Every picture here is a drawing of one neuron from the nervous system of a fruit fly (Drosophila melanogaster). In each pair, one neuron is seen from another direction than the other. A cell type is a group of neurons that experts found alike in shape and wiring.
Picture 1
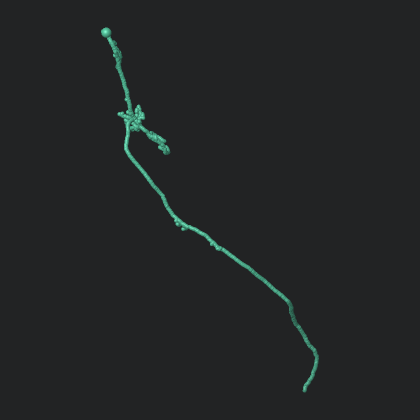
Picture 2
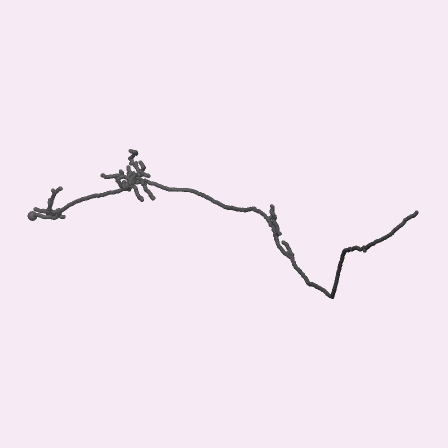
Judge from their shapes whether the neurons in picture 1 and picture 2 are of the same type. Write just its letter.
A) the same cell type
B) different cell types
A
